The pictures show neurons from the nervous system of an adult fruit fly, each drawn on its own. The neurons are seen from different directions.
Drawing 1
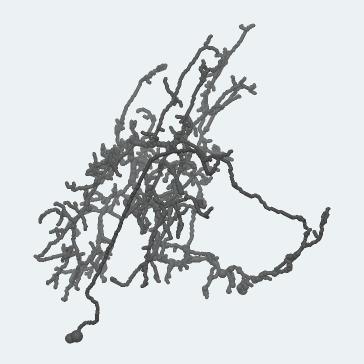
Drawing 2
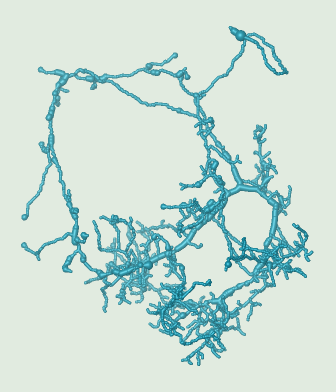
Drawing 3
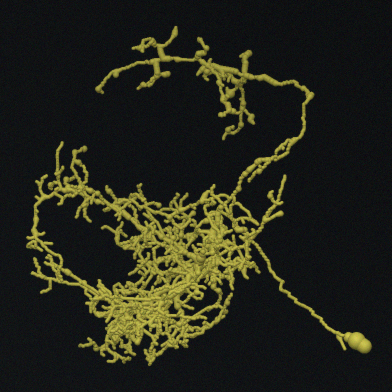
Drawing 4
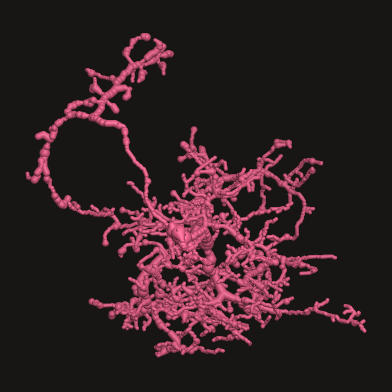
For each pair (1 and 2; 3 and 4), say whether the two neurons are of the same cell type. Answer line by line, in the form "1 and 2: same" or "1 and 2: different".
1 and 2: same
3 and 4: same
